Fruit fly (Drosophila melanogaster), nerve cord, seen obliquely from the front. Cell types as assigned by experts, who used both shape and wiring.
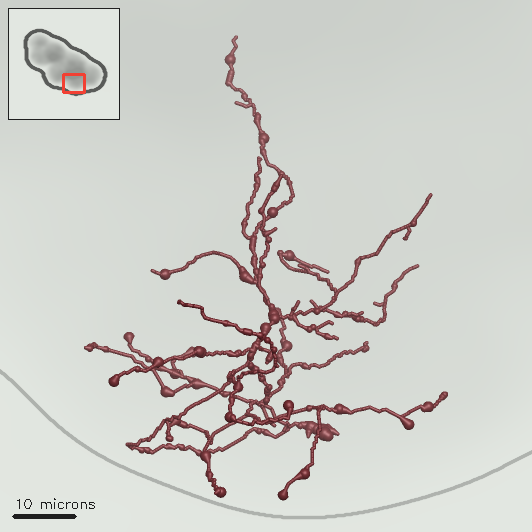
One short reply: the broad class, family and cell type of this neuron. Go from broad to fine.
nerve-cord intrinsic neuron; hemilineage 01B; IN01B087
